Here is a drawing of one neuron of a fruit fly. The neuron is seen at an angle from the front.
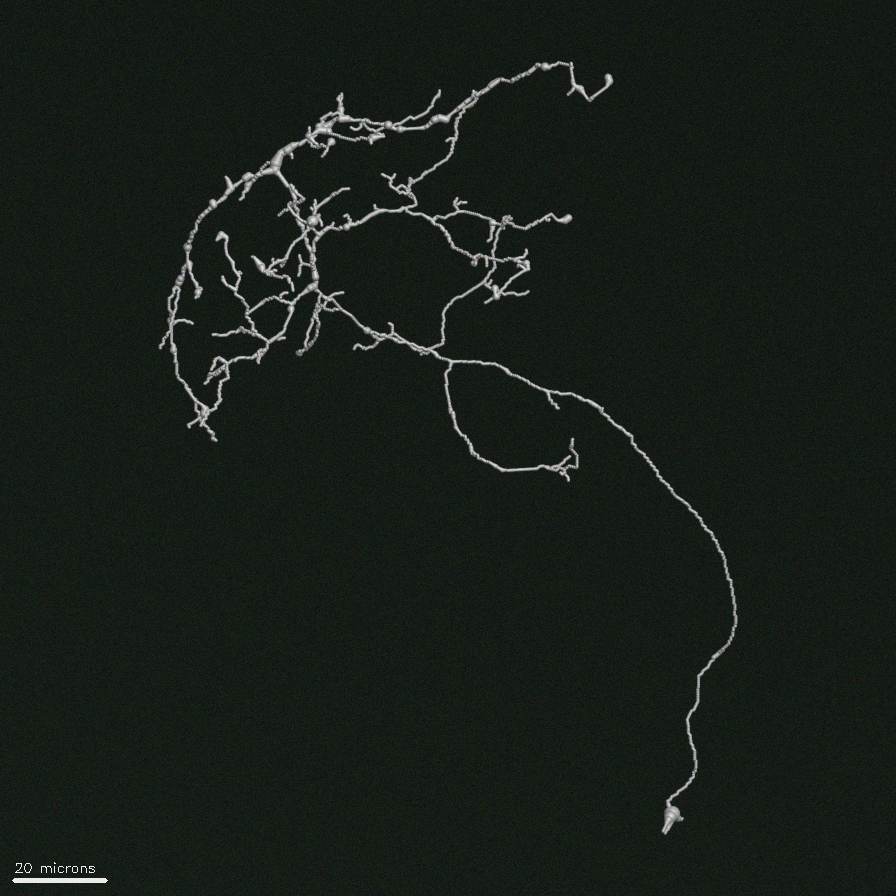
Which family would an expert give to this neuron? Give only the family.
hemilineage 06B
